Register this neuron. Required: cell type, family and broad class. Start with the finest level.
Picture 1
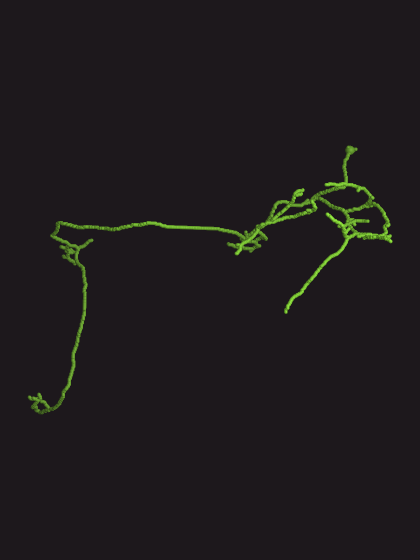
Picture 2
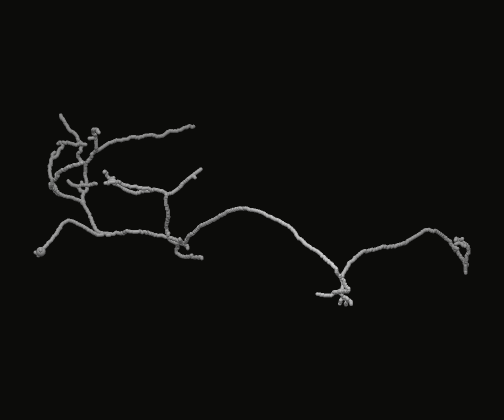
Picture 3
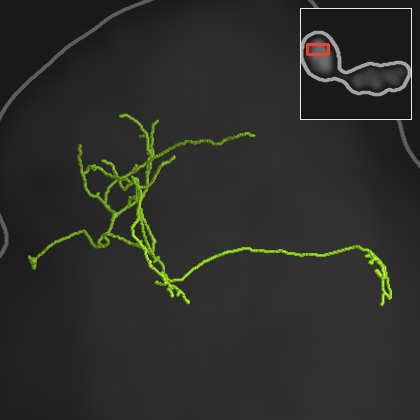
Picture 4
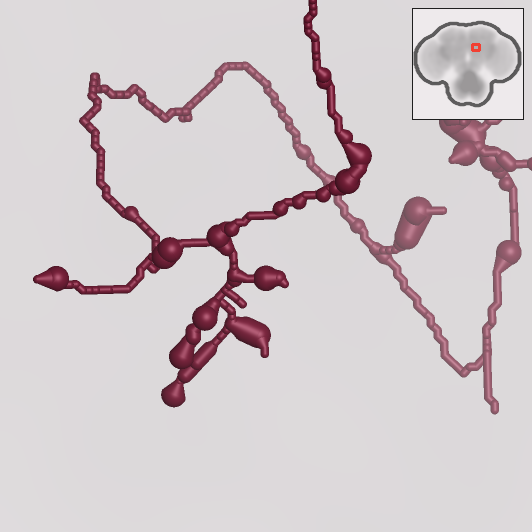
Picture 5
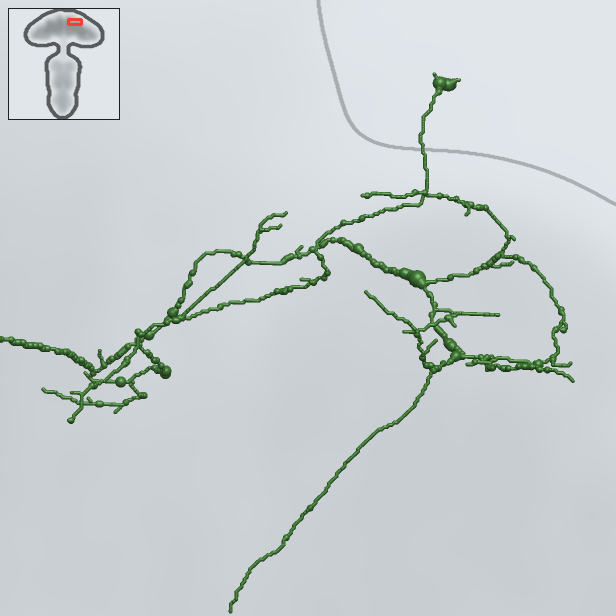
AOTU038; hemilineage AOTUv3_ventral; central-brain intrinsic neuron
